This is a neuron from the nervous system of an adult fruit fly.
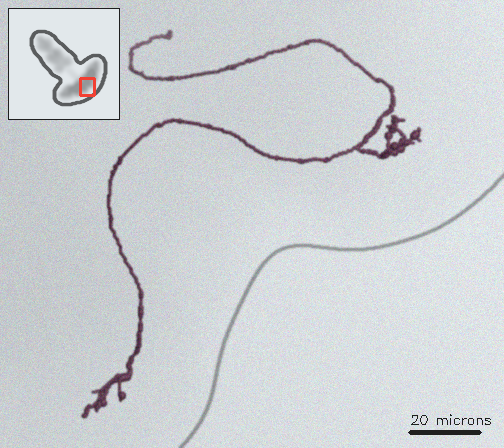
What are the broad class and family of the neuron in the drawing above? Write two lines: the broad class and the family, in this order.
sensory neuron entering the brain
class olfactory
